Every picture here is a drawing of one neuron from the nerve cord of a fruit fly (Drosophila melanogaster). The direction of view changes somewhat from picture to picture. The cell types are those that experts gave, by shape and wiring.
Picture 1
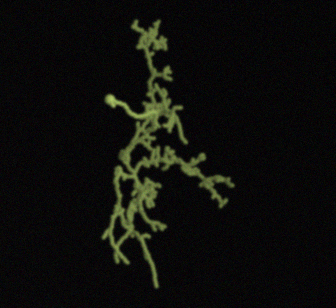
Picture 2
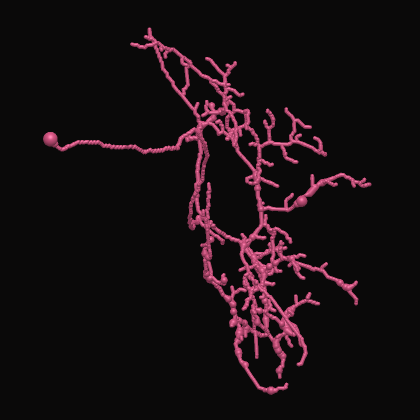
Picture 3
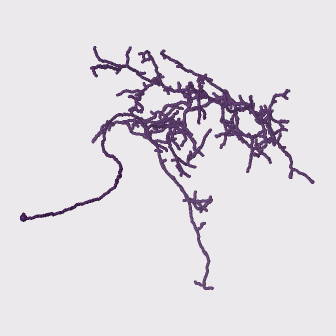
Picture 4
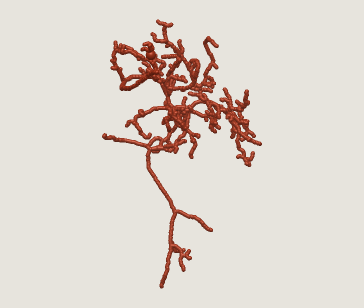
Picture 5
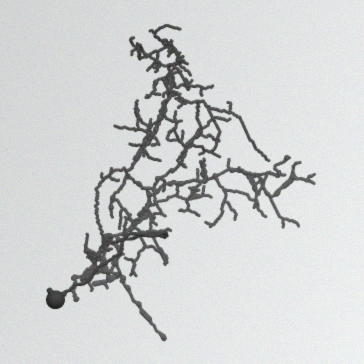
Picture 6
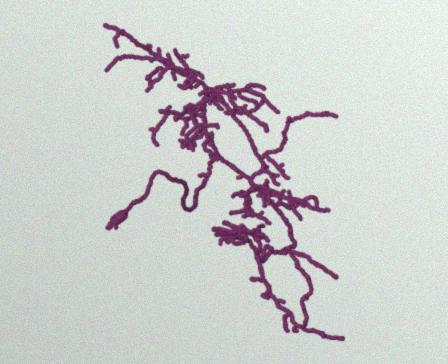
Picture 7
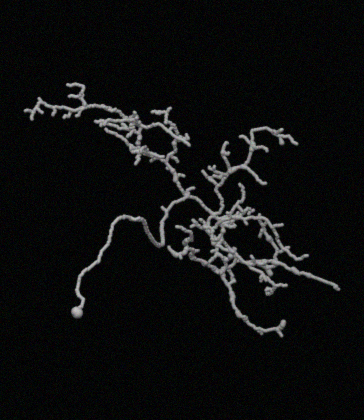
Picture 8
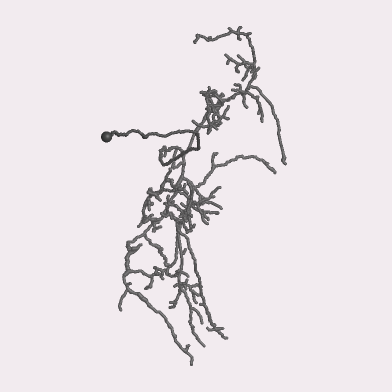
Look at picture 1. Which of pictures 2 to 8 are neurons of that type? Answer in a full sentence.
Picture 2, picture 5, picture 6, picture 7 and picture 8 are of the same cell type.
